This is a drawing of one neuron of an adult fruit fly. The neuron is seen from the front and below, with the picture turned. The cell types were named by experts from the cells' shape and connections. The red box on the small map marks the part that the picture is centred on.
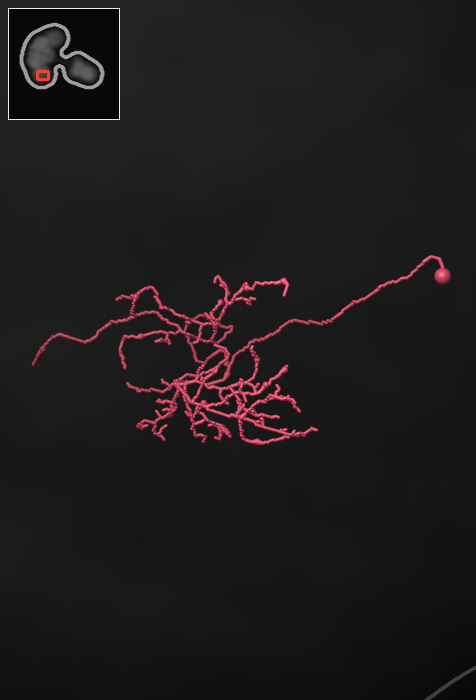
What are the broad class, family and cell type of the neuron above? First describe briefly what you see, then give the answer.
Its cell body lies on the right of the picture. The picture shows dozens of branch ends. This is an optic-lobe intrinsic neuron. Its family is LPi. Its cell type is LPi2d.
